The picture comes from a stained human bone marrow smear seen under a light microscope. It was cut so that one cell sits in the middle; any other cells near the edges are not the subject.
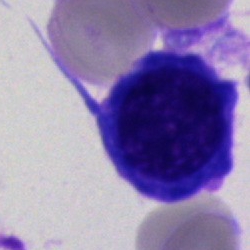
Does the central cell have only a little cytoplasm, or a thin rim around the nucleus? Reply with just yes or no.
Yes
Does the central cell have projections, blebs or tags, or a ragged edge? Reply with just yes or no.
Yes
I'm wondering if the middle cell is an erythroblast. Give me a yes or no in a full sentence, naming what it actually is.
Yes, an erythroblast occupies the middle of the crop.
